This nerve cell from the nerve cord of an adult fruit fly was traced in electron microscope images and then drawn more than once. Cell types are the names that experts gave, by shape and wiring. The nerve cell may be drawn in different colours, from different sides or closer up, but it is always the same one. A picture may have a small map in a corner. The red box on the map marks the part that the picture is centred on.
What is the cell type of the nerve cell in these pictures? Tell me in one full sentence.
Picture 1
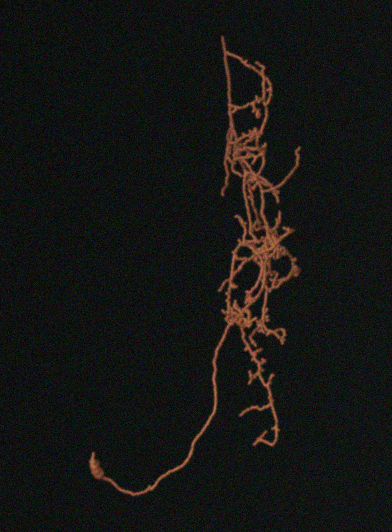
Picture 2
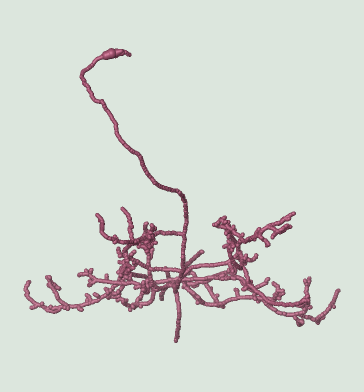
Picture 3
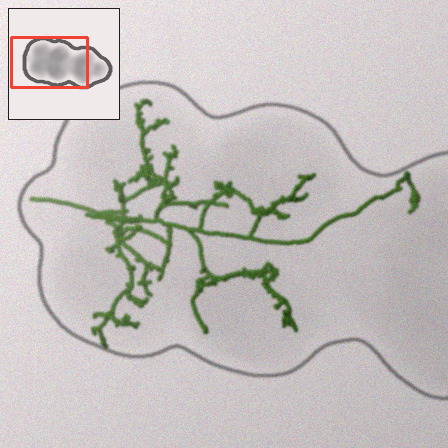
The cell type AN17A008 is the type of this nerve cell.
